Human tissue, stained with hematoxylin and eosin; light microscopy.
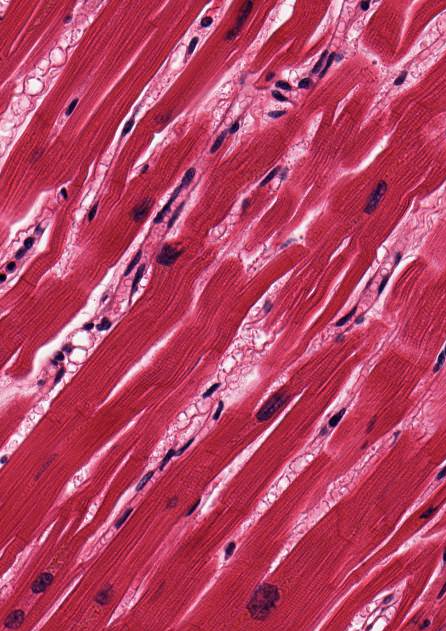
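Left ventricle of the heart: see how the muscle fibres branch and join neighbouring fibres, instead of running as separate unbranched cylinders. Oval muscle nuclei lie singly in the fibre centres. Pale strands between fibres hold many small clear vacuoles and scattered small dark nuclei. Nowhere in the field is there epithelium or gland.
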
